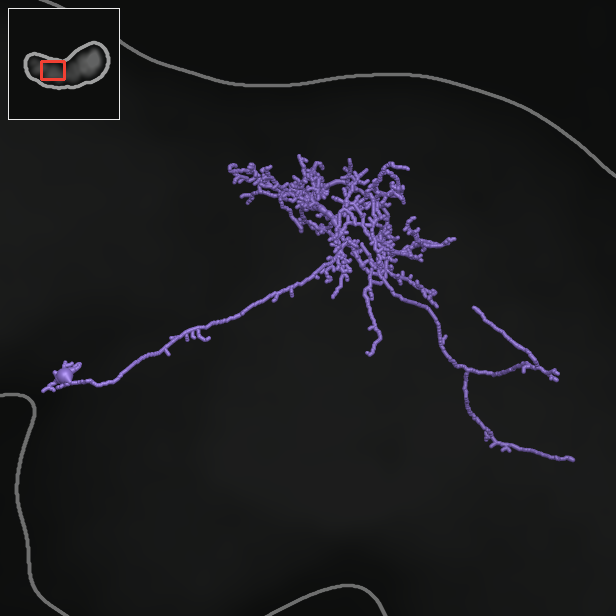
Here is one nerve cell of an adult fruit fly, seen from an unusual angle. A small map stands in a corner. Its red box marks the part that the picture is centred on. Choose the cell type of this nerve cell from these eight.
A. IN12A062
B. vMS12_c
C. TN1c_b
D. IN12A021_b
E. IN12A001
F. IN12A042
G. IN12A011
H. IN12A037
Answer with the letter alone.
B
